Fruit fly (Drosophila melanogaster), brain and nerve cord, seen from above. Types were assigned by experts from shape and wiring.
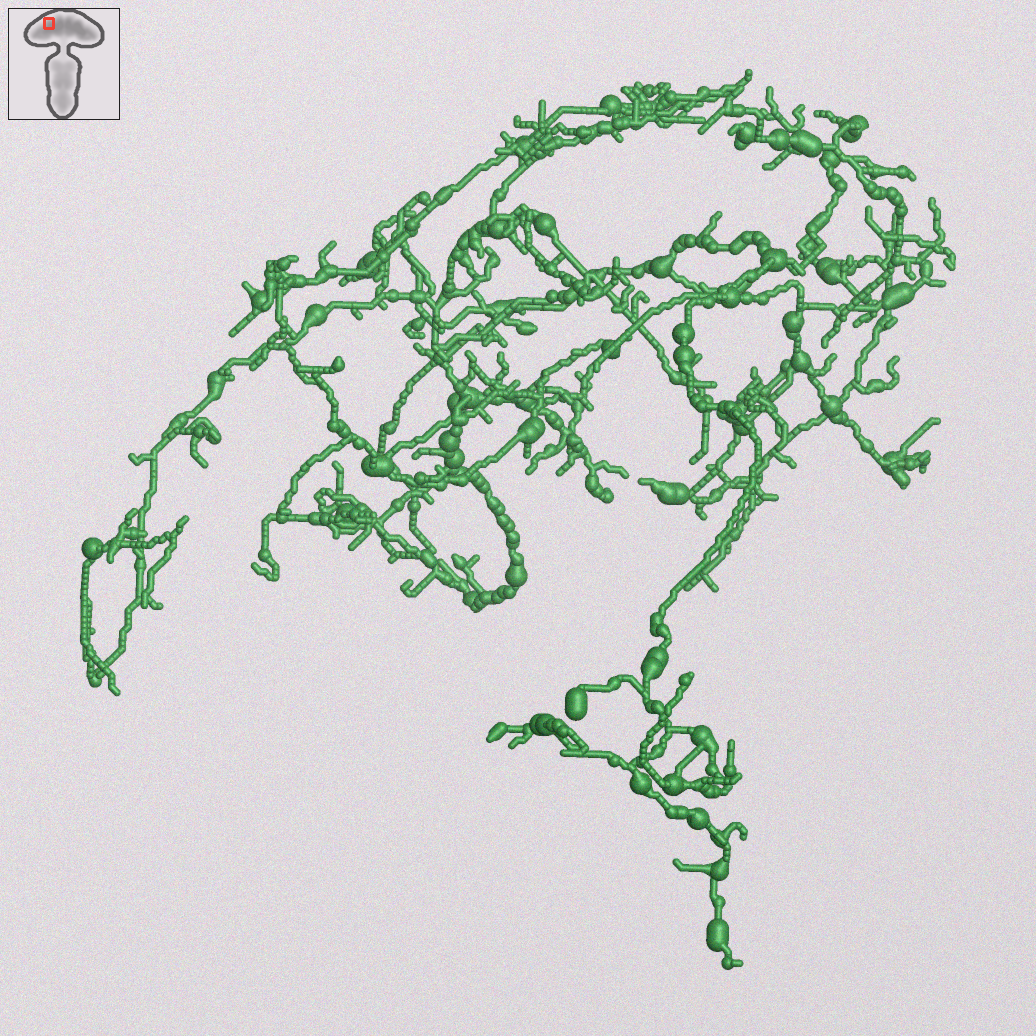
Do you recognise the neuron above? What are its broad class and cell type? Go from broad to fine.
central-brain intrinsic neuron; AVLP345_a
